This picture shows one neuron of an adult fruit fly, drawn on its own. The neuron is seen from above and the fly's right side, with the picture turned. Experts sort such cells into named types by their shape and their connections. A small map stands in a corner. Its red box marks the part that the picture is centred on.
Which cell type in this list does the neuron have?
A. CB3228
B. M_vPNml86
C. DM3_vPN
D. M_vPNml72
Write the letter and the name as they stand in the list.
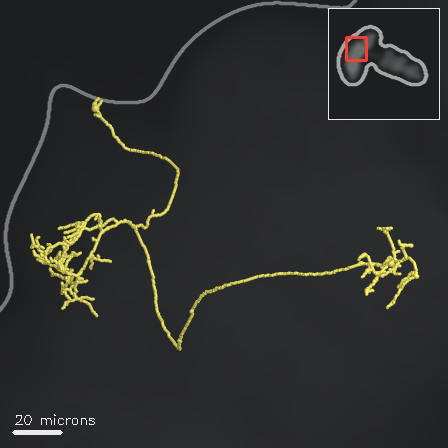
D. M_vPNml72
